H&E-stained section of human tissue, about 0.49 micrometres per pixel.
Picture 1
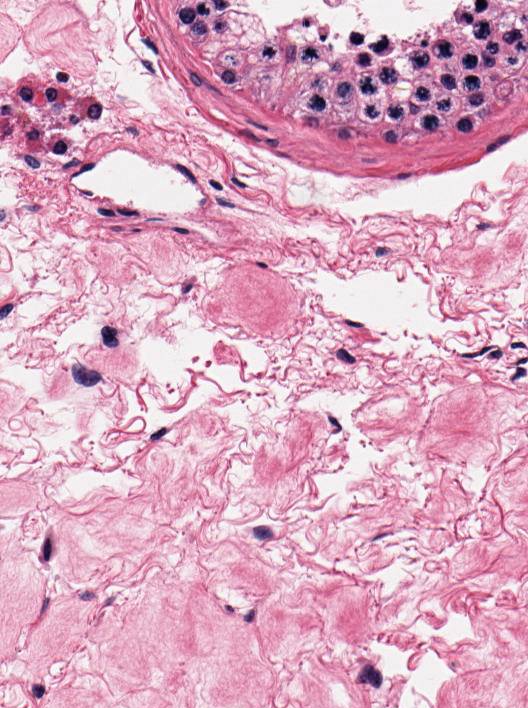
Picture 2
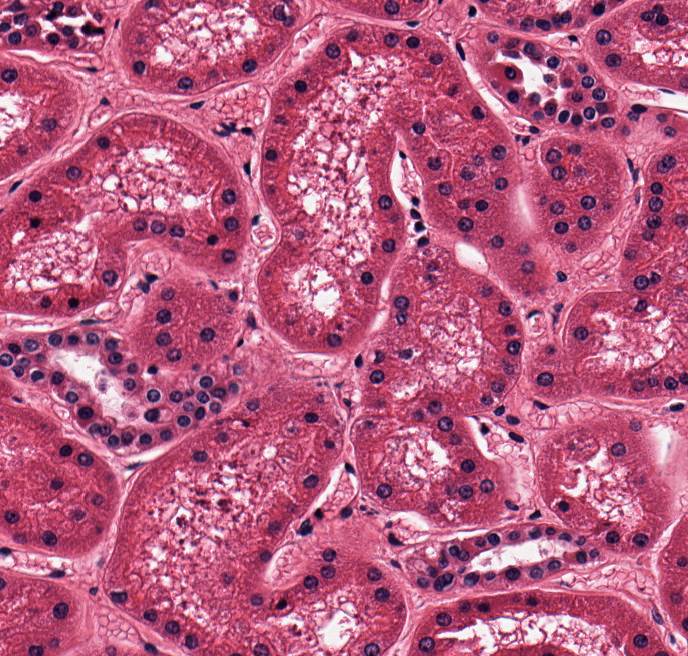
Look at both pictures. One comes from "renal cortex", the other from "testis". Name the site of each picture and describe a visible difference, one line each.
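Picture 1 shows tissue from the testis. The tubule is lined by several layers of rounded cells with dark, round nuclei.
Picture 2 shows tissue from the renal cortex. Most tubules are lined by a single layer of tall cuboidal cells with abundant, strongly eosinophilic, granular cytoplasm.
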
